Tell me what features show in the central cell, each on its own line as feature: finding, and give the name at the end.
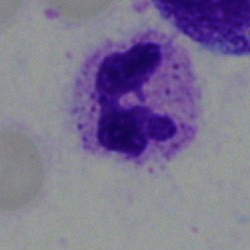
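Nucleus: folded into an upper and a lower part
Bridge: narrow, on the left, joining the two parts
Chromatin: dense and dark purple throughout
Cytoplasm: pale pinkish-lilac
Granules: fine, purple, scattered through the cytoplasm
Name: segmented neutrophil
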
